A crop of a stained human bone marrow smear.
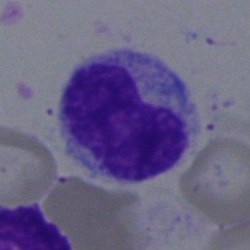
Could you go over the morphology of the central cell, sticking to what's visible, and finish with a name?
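A deep notch at the upper edge of the nucleus gives it a kidney shape. It fills most of the cell, sitting toward the lower left. Pale grey-blue cytoplasm, widest at the upper right within the notch, holds scattered fine lilac granules. This is a metamyelocyte.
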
